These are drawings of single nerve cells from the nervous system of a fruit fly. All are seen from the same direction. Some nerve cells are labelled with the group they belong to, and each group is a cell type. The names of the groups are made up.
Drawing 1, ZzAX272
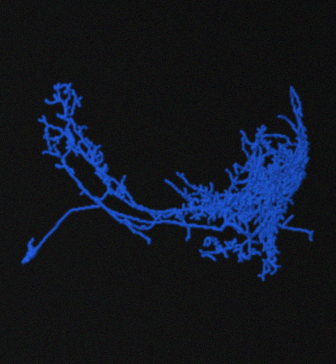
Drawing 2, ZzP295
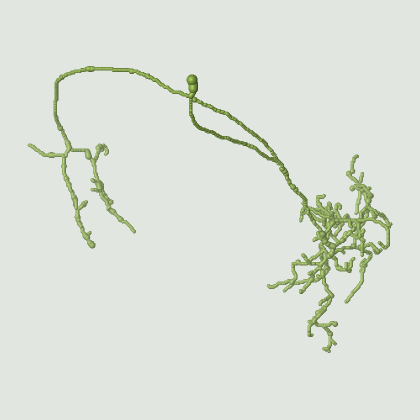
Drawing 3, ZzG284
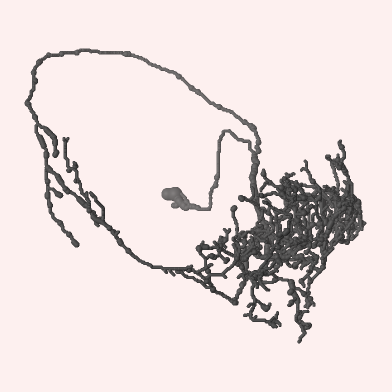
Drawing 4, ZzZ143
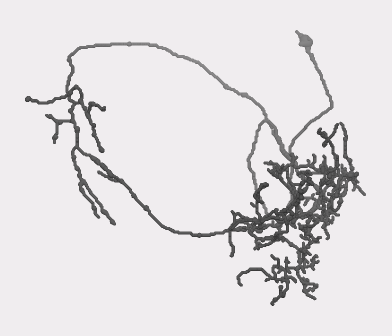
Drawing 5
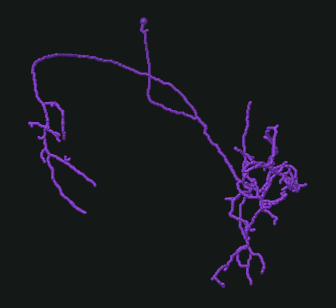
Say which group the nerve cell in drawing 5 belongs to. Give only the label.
ZzP295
